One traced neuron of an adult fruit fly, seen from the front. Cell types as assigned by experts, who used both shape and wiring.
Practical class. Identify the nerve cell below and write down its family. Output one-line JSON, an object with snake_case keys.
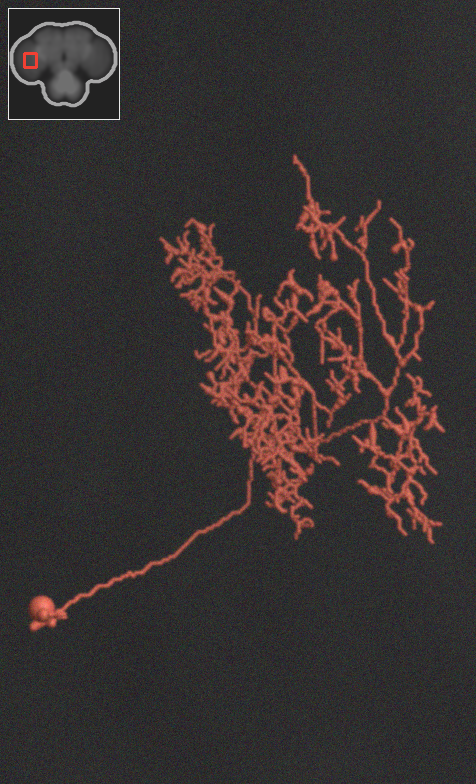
{"family": "Pm"}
